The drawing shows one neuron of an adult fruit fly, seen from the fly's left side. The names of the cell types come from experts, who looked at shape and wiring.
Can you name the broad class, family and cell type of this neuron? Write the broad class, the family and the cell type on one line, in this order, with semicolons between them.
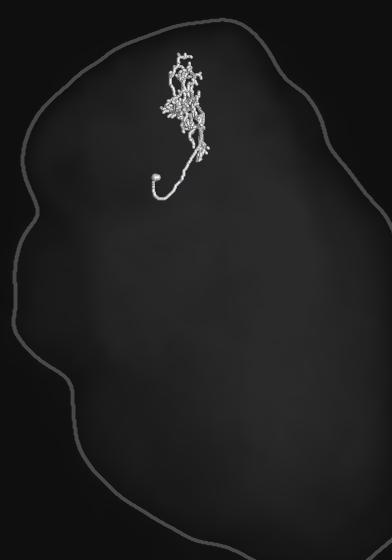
central-brain intrinsic neuron; hemilineage SLPal3_and_SLPal4_dorsal; SLP179_b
